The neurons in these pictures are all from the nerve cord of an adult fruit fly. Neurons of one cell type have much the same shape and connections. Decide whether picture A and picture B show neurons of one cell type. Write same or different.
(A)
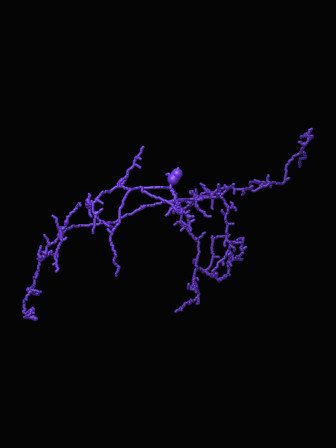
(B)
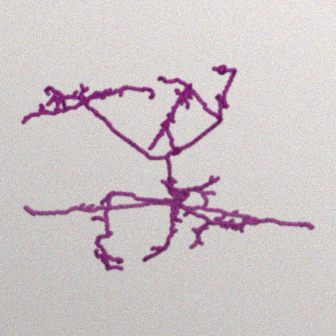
same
